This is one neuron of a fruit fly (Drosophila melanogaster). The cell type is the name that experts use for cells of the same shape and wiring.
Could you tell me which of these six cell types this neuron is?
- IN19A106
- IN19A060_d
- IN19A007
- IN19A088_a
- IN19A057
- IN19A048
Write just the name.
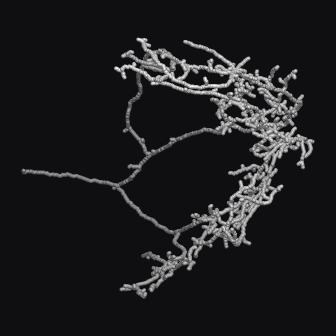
IN19A057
